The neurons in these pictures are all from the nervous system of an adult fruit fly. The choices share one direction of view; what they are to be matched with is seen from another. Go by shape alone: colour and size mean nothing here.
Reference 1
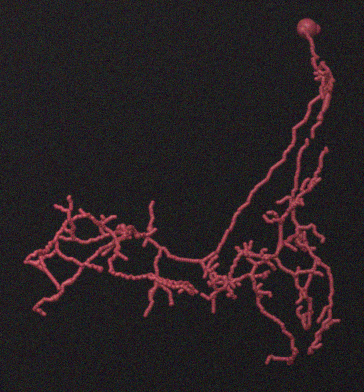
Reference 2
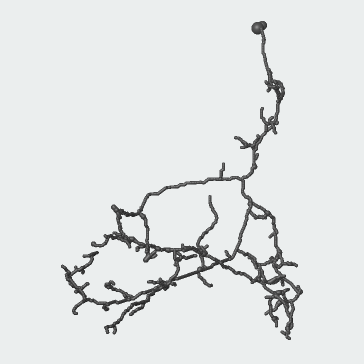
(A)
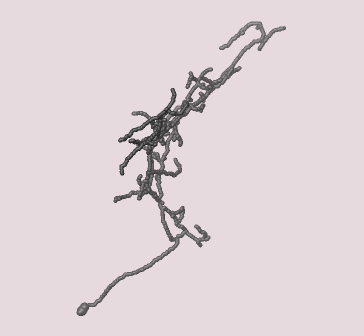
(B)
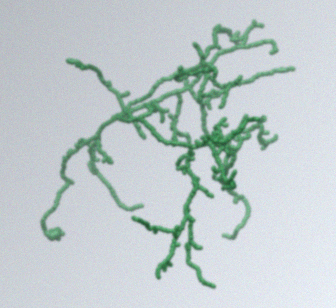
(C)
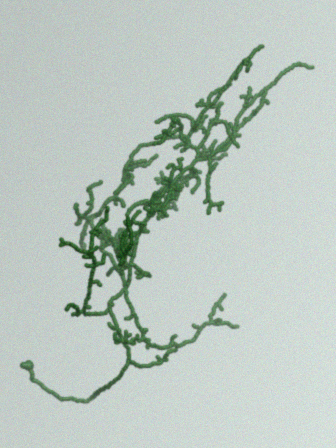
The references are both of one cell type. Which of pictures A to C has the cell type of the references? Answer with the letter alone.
A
